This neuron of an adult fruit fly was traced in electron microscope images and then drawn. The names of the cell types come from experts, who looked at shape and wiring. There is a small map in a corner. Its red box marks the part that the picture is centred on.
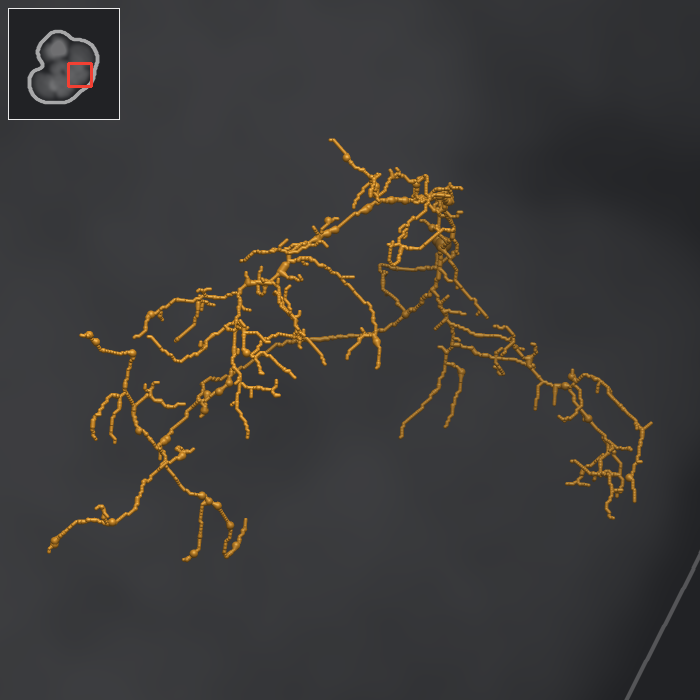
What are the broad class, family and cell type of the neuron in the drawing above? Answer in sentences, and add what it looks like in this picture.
This is a central-brain intrinsic neuron. The family is hemilineage SLPa&l1_anterior. Its cell type is PLP057. In this view it is wider than it is tall.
